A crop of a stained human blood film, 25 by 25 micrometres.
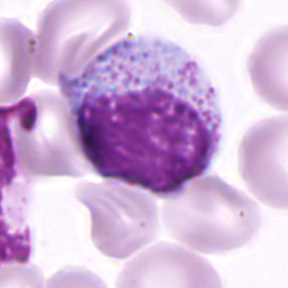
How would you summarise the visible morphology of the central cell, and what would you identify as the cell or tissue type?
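Working through the cell in order, the nucleus sits in its lower part, with most of the cytoplasm above. That cytoplasm is pale lilac-grey. Some purple granules lie over the upper edge of the nucleus. Red cells touch the outline on several sides. This is a metamyelocyte.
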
